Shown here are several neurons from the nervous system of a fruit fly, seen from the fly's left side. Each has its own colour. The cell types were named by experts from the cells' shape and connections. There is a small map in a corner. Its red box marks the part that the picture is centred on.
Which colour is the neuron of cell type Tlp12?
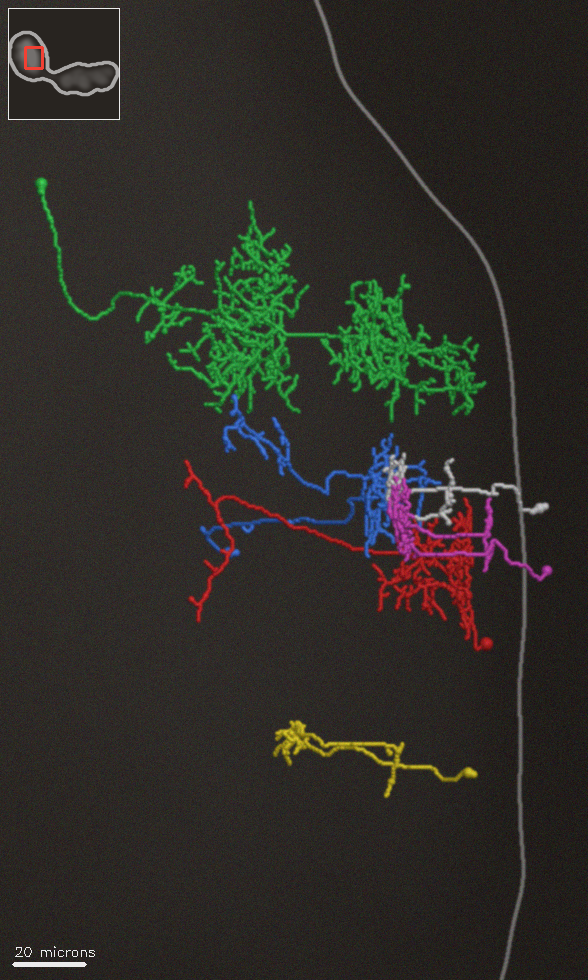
red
